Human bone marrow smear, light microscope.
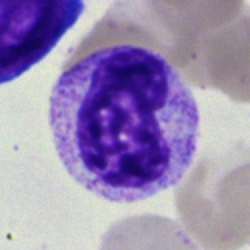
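Metamyelocyte, central cell in a stained bone marrow smear. Nucleus first: kidney-like, with a notch on its right side, and a single mass rather than separate lobes. Chromatin next: dark purple, coarsely clumped, paler patches between the clumps. Cytoplasm last: fine pinkish-purple granules scattered evenly throughout.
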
